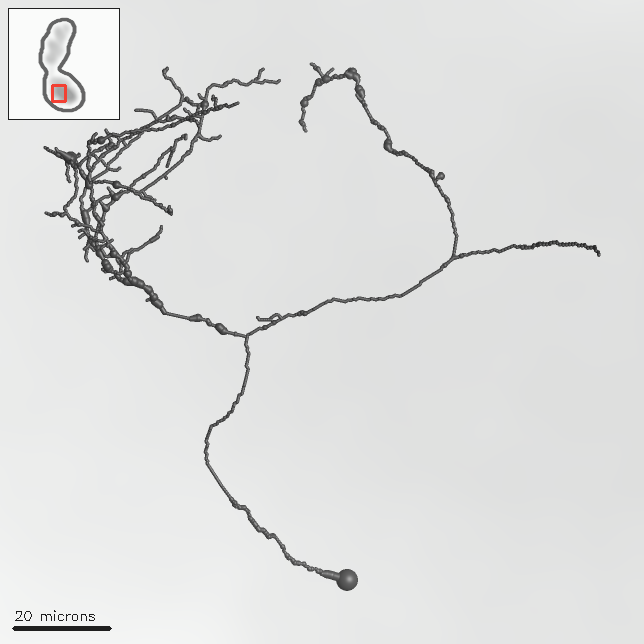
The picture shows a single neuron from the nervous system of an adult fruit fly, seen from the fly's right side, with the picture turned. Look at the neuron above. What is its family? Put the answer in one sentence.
The family is hemilineage ALl1_ventral.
